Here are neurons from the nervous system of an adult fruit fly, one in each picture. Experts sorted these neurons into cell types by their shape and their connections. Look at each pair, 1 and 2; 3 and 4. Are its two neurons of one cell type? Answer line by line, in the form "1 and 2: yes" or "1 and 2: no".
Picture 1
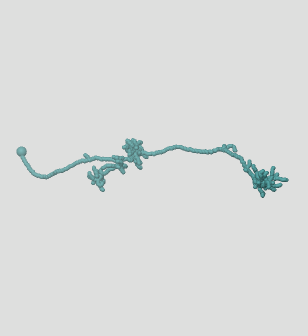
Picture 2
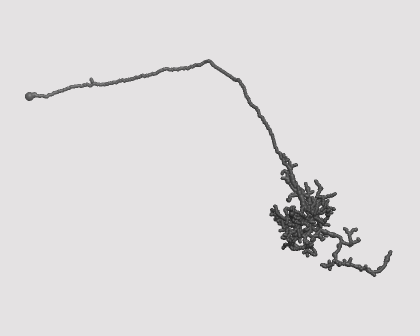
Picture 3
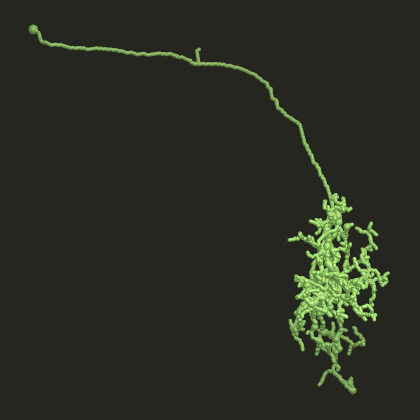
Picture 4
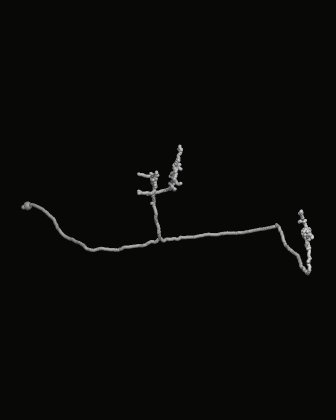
1 and 2: no
3 and 4: no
